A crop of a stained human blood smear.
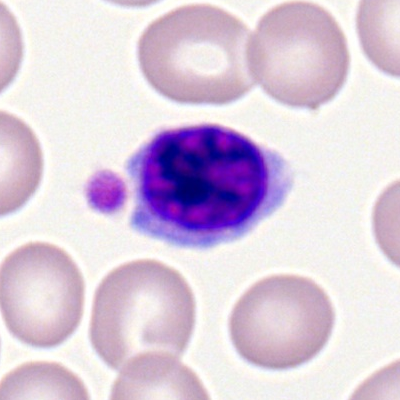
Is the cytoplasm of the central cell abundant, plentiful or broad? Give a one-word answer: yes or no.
No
